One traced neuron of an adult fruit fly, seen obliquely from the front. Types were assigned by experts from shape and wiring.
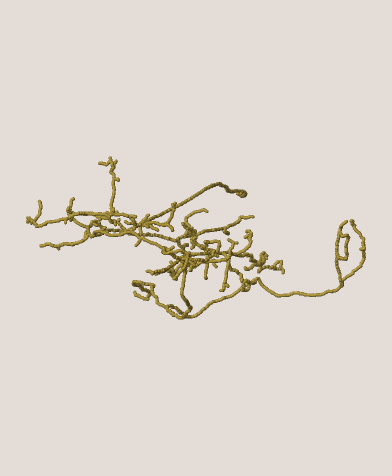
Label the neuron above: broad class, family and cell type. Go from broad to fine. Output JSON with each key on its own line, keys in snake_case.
{
 "broad_class": "nerve-cord intrinsic neuron",
 "family": "hemilineage 12B",
 "cell_type": "IN12B051"
}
